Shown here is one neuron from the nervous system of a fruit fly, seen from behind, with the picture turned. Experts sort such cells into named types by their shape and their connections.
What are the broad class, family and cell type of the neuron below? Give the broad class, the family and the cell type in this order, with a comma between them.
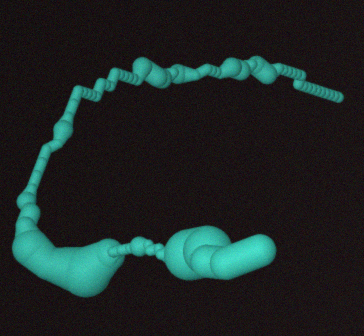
photoreceptor or other optic-lobe sensory neuron, class visual, R8y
